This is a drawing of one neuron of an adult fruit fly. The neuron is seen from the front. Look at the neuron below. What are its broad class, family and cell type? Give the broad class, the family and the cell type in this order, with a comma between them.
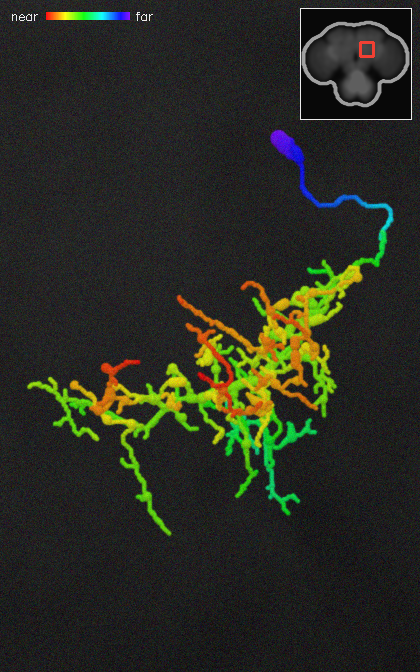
central-brain intrinsic neuron, hemilineage VLPp&l1_posterior, PLP172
